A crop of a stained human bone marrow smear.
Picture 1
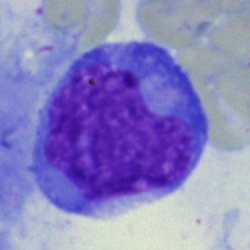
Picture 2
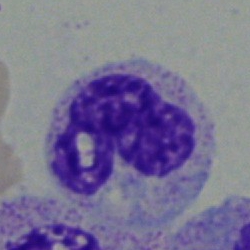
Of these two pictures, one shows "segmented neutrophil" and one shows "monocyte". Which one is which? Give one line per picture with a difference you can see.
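Picture 1 shows a monocyte: No distinct granules are seen in the cytoplasm.
Picture 2 shows a segmented neutrophil: Fine lilac granules are scattered through the cytoplasm.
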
